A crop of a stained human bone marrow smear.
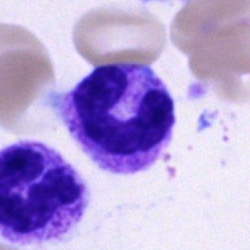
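Band neutrophil: the central cell of a stained human bone marrow smear under the light microscope. First, the outline is roughly round. Second, the nucleus is deeply indented, with a pale cleft reaching from the top into its centre. Third, the chromatin is dense and dark purple. Last, no nucleoli are visible in the nucleus.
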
